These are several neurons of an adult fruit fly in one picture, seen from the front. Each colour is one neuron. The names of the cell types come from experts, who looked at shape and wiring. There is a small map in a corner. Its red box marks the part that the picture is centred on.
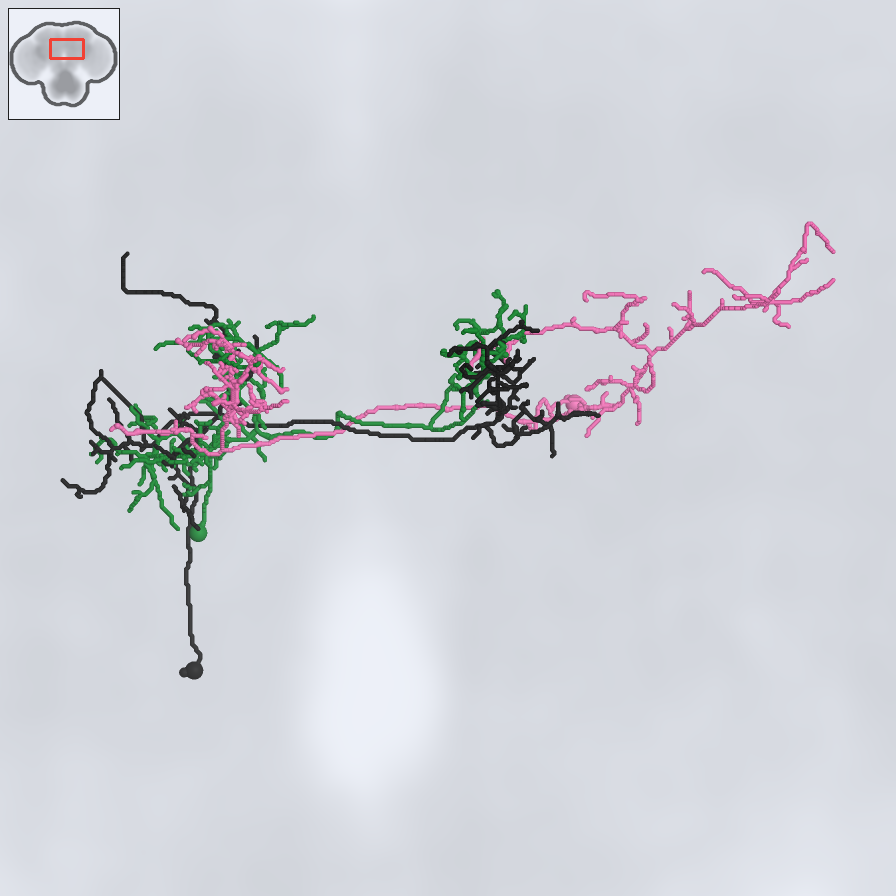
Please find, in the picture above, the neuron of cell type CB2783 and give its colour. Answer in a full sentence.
The colour is green.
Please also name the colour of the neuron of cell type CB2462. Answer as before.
The colour is black.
